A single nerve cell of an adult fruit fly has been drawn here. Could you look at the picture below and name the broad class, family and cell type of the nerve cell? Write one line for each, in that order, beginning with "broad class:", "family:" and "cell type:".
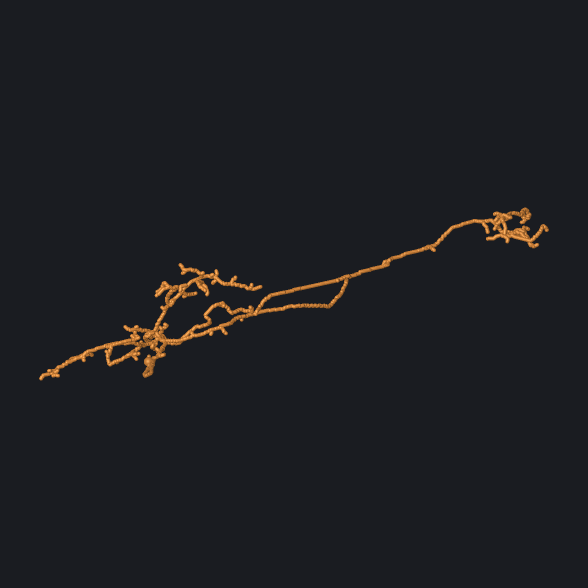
broad class: nerve-cord intrinsic neuron
family: hemilineage 06B
cell type: IN06B082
